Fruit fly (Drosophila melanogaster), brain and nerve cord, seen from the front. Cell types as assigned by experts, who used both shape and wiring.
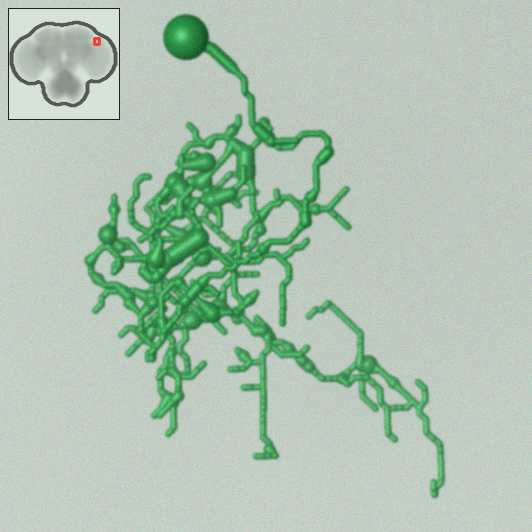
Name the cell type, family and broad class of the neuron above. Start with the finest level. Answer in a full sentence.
Type Mi16 of the Mi family, an optic-lobe intrinsic neuron.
